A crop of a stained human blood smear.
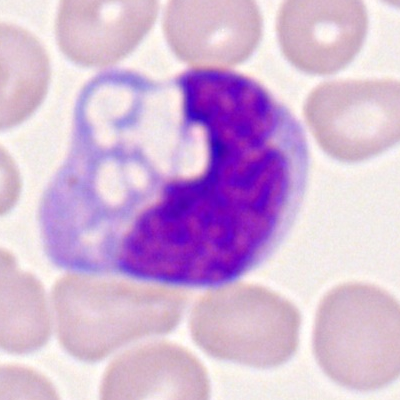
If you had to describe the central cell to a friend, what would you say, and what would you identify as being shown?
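Notice the outline isn't smoothly round; it's irregular. The nucleus sits in the right half of the cell, with an indentation on its upper left side facing the cytoplasm. The cytoplasm itself is pale blue-grey. That's a monocyte.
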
